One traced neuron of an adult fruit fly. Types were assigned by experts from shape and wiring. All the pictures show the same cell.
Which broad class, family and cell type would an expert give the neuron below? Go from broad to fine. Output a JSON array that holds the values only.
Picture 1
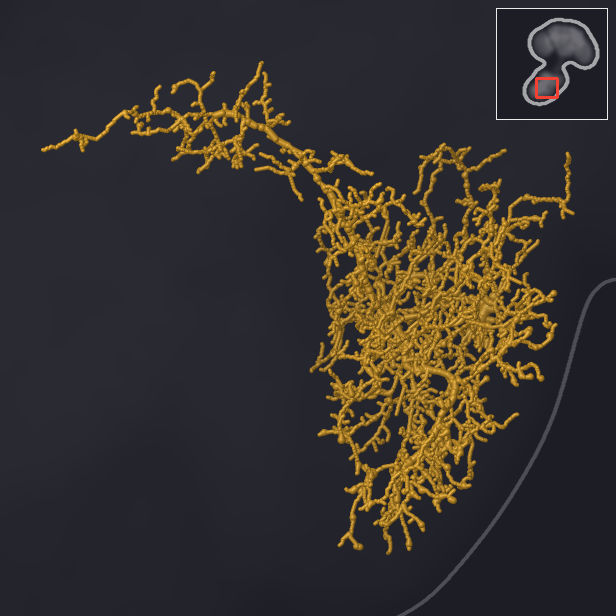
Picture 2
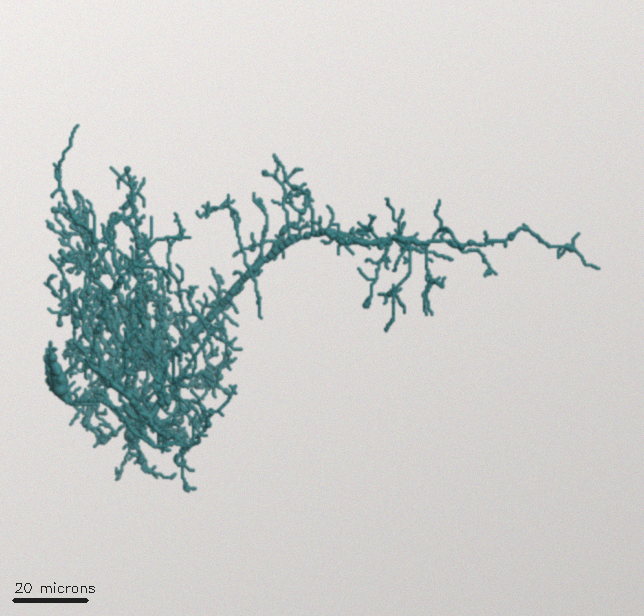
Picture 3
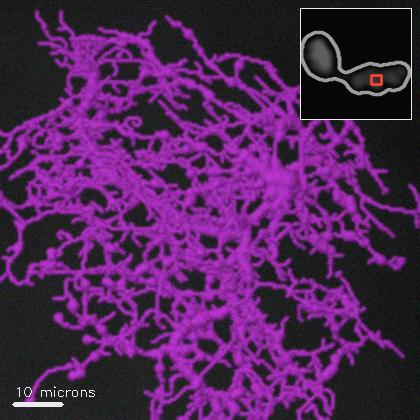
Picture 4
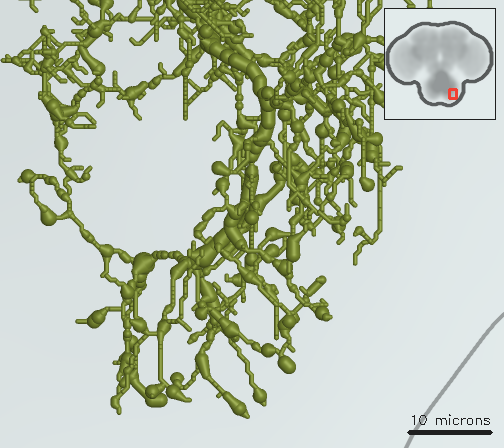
["nerve-cord intrinsic neuron", "hemilineage 19A", "IN19A024"]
